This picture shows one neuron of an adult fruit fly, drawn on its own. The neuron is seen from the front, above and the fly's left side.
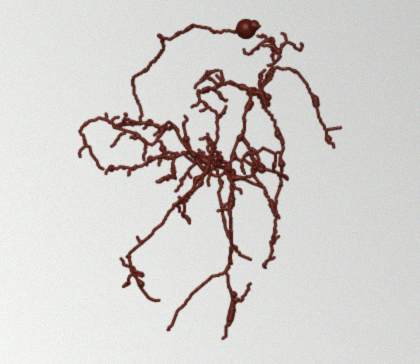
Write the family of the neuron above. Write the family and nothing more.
hemilineage 11B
